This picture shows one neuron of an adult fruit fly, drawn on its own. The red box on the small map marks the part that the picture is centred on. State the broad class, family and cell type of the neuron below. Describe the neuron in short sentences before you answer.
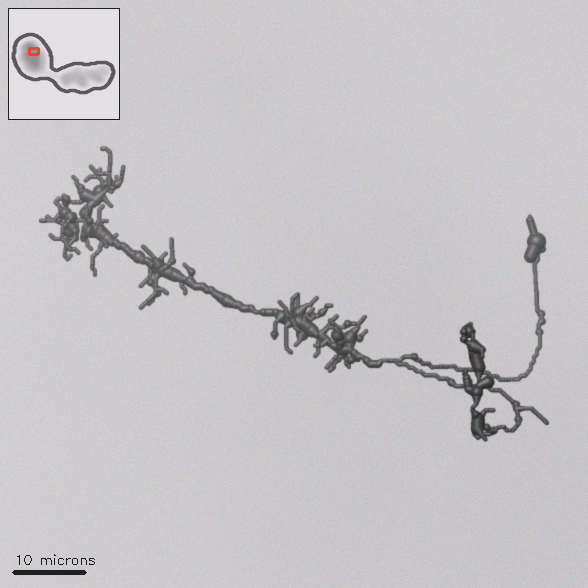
Its cell body lies on the right of the picture. From left to right in the picture it spans about 70 microns. The picture shows dozens of branch ends. It is an optic-lobe intrinsic neuron. Its family is T. The cell type is T2.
